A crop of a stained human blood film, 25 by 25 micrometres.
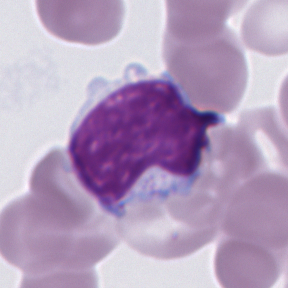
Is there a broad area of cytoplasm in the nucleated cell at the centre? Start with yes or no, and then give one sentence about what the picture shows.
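No. The nucleus fills most of the cell.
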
